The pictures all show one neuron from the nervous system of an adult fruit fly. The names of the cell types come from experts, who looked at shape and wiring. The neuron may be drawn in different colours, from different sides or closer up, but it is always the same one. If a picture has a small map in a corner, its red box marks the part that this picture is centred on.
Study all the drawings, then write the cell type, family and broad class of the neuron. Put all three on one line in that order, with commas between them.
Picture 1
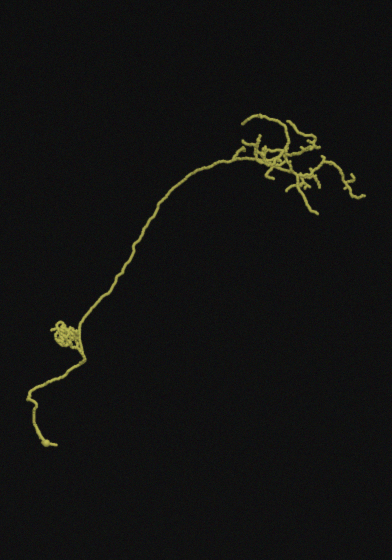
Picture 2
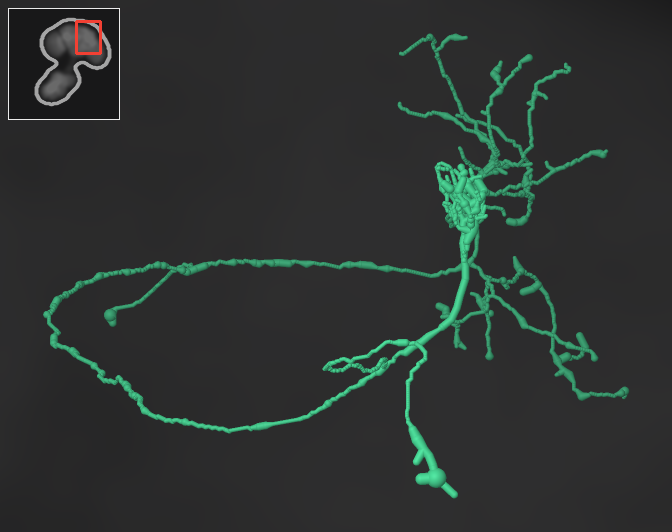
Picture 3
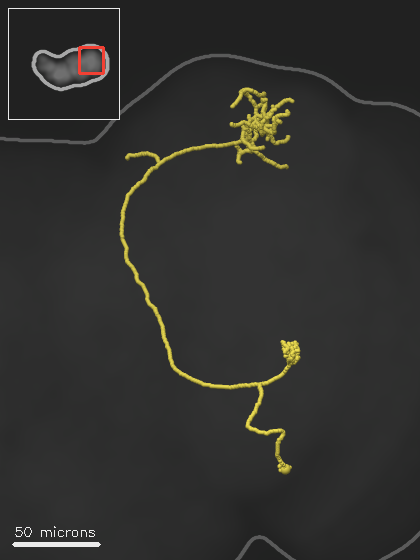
DA3_adPN, class ALPN, central-brain intrinsic neuron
